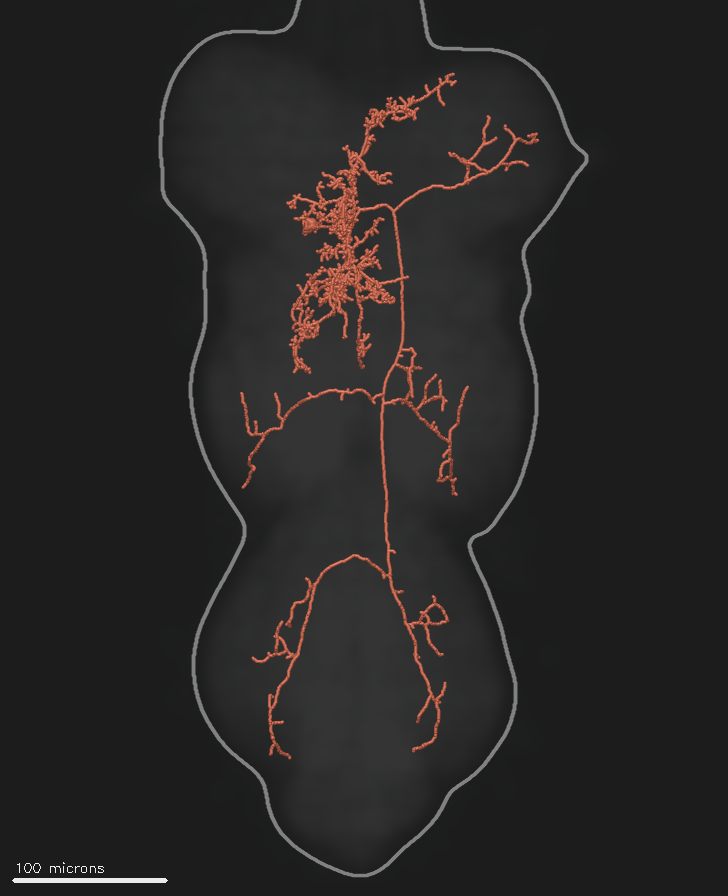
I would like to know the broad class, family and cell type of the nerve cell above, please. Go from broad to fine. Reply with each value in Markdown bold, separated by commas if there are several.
**nerve-cord intrinsic neuron**, **hemilineage 06B**, **IN06B008**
